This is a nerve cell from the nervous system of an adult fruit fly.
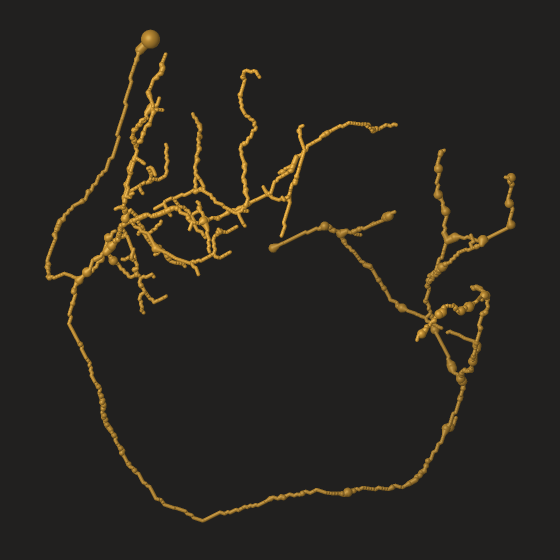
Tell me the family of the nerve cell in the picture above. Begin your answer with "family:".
family: hemilineage DL1_dorsal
